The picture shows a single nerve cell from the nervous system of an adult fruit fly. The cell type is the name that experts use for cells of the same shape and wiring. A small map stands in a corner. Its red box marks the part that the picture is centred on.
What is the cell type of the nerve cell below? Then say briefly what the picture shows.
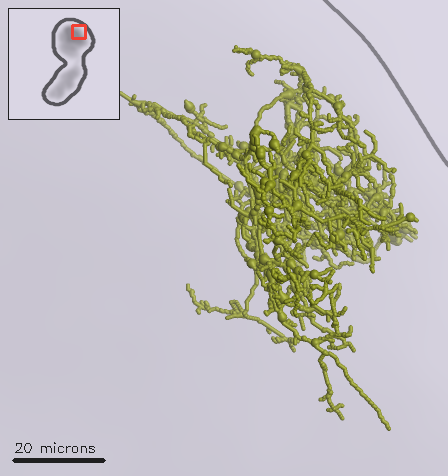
It is of cell type AVLP104. It is a central-brain intrinsic neuron. From left to right in the picture it spans about 85 microns. In this view it is about as wide as it is tall.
